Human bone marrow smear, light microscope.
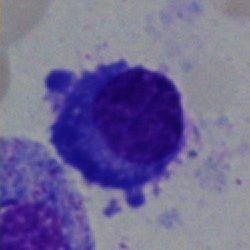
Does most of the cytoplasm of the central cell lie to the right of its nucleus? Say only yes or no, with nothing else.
No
